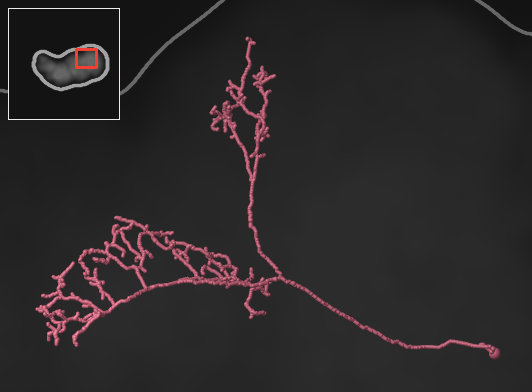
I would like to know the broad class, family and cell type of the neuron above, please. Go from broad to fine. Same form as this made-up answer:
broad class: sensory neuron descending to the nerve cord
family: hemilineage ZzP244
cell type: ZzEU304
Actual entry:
broad class: central-brain intrinsic neuron
family: hemilineage AOTUv4_ventral
cell type: FB7I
